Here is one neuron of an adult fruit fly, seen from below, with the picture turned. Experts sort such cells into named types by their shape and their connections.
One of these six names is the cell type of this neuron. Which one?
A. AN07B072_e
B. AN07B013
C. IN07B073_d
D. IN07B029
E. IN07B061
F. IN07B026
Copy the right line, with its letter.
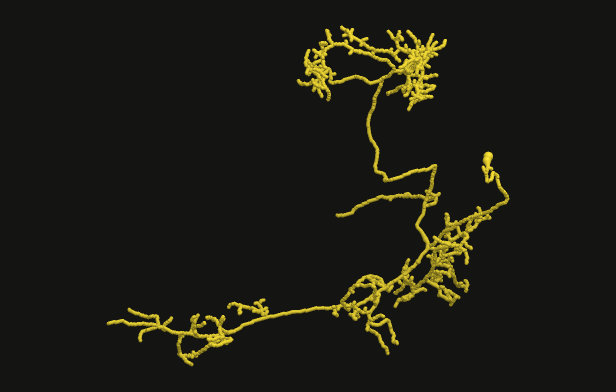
D. IN07B029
